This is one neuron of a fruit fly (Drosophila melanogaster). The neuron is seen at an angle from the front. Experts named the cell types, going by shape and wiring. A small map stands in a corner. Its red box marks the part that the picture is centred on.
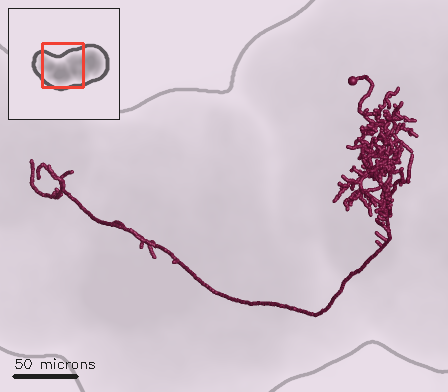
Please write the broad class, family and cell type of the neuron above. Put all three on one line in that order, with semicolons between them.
descending neuron; DNpe; DNpe004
